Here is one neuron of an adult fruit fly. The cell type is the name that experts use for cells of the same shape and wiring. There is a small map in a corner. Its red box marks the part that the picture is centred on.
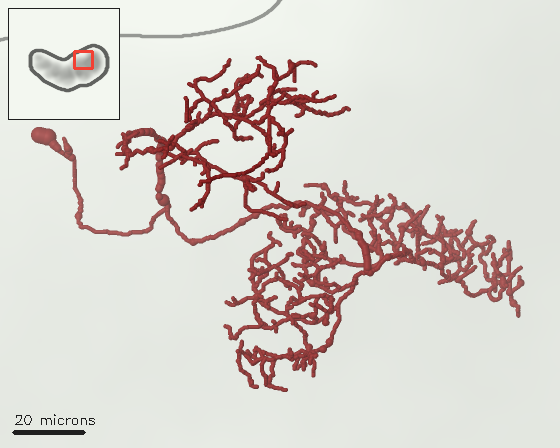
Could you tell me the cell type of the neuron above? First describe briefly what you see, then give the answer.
By the scale bar it is about 140 microns wide in this view. In this view it is wider than it is tall. Its broad class is central-brain intrinsic neuron. It is of cell type FB6K.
